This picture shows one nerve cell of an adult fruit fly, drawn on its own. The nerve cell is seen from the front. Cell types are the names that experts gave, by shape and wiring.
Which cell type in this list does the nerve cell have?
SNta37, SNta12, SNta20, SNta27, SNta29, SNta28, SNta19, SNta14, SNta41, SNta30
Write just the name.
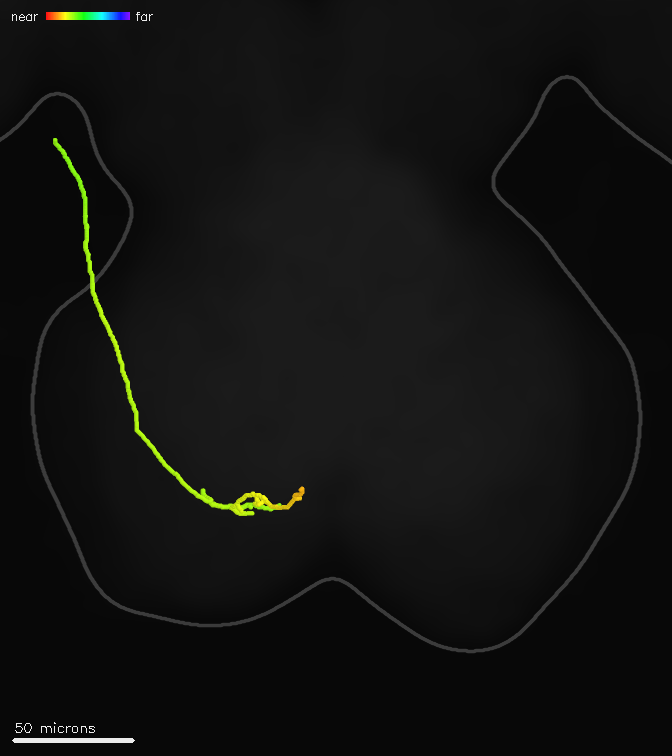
SNta12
